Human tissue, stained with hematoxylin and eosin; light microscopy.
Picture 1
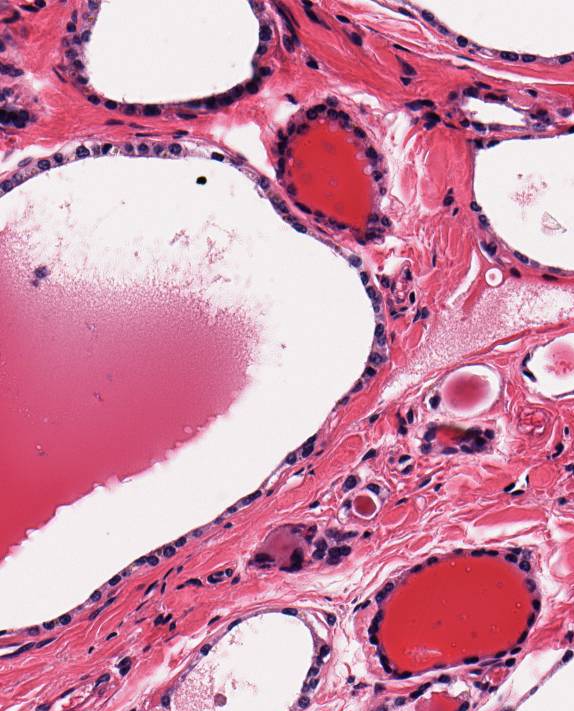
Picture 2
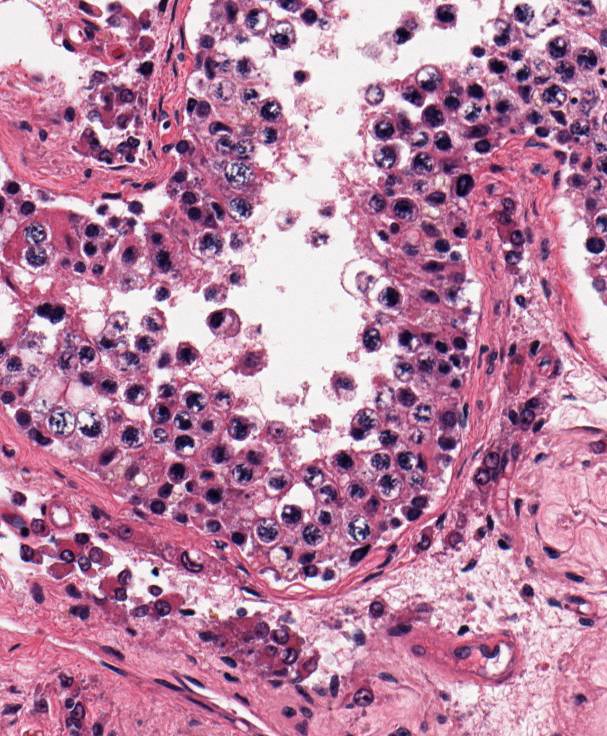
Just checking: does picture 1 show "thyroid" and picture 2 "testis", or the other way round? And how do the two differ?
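The first picture is thyroid, the second testis. Item one, layout: picture 1 has closely packed rounded spaces of widely varying size separated by bands of pink fibrous tissue, whereas one large tubule with a multilayered cellular lining around a central lumen fills most of the upper and central field of picture 2. Item two, lining: the spaces in picture 1 have one layer of flattened to cuboidal cells with small dark round nuclei; many large round lining cells in picture 2 have coarse, thread-like clumped chromatin. Item three, contents: smaller spaces at upper centre and lower right of picture 1 are filled with homogeneous deep red-pink material, while the lumen in picture 2 is mostly empty apart from scattered detached rounded cells. Item four, stroma: dense pink collagen with spindle-shaped nuclei in picture 1, loose and pale with widely spaced fibres at the lower right of picture 2.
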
